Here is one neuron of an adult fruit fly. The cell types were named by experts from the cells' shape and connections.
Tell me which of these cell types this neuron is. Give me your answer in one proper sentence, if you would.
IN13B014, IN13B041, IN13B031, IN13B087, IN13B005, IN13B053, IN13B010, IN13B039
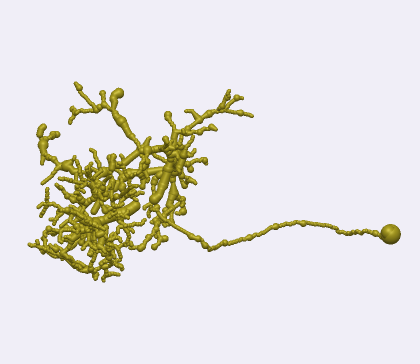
The cell type to which this neuron belongs is IN13B014.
